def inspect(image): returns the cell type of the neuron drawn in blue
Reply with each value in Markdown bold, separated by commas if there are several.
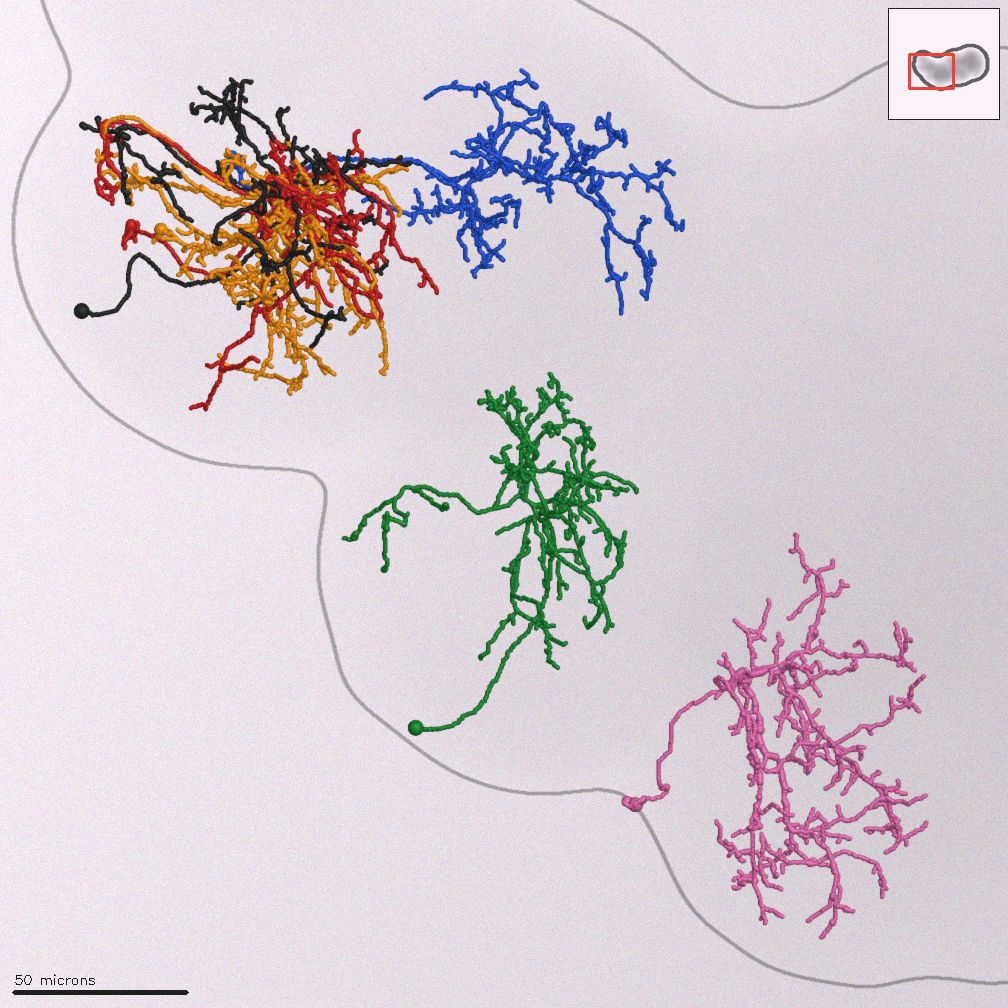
**IN04B110**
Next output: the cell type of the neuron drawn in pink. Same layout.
**IN04B095**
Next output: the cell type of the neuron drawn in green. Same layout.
**IN04B104**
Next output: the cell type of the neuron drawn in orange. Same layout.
**IN04B107**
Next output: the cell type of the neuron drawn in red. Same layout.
**IN04B105**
